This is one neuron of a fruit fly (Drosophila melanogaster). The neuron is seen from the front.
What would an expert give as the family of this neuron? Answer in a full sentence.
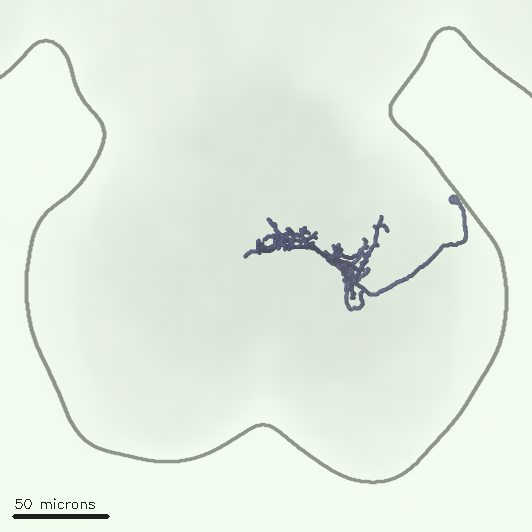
The family is hemilineage 09A.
